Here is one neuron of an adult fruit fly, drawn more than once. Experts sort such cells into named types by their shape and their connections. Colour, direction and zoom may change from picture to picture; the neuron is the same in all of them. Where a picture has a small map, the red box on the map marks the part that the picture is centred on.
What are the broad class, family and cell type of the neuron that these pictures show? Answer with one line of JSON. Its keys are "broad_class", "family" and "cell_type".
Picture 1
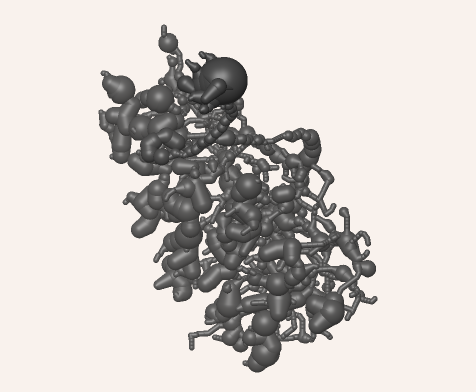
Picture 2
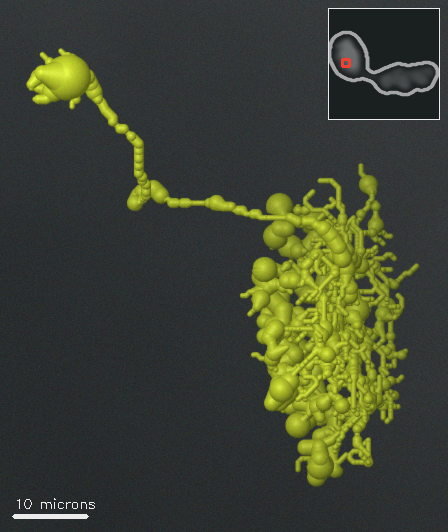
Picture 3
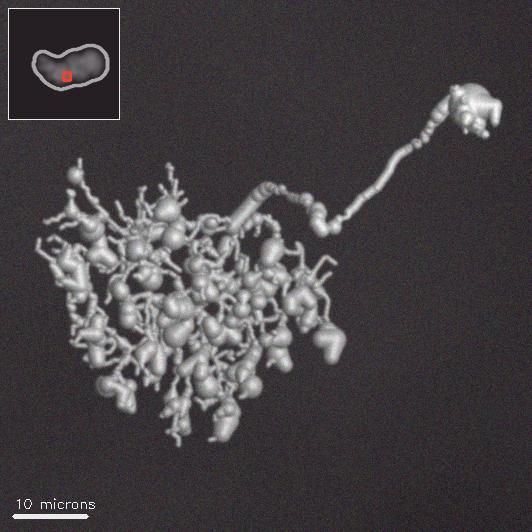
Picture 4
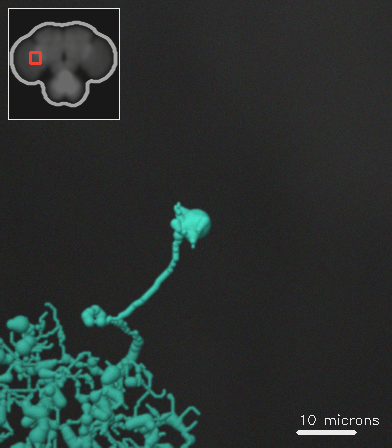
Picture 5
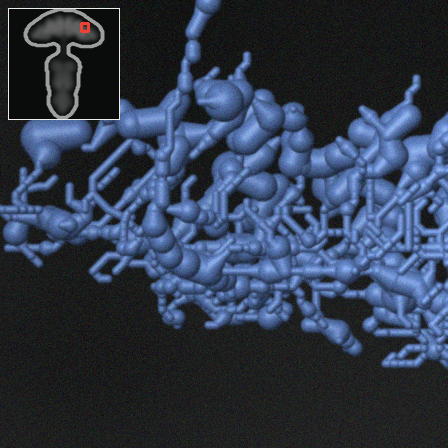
{"broad_class": "optic-lobe intrinsic neuron", "family": "Dm", "cell_type": "Dm4"}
